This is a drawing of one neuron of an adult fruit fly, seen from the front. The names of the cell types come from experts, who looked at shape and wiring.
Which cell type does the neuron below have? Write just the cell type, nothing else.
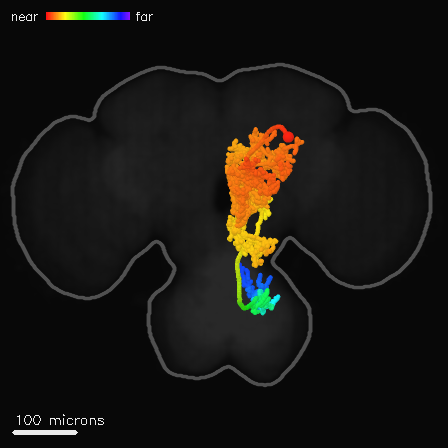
DNa11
